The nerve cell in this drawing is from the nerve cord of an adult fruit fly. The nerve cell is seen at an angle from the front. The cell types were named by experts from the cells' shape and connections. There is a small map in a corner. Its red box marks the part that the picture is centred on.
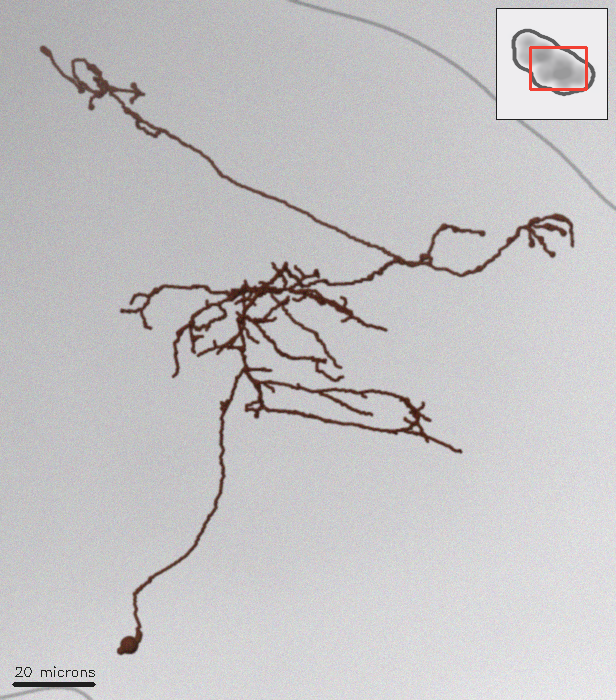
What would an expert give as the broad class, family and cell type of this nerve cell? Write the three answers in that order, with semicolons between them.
nerve-cord intrinsic neuron; hemilineage 06A; IN06A089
